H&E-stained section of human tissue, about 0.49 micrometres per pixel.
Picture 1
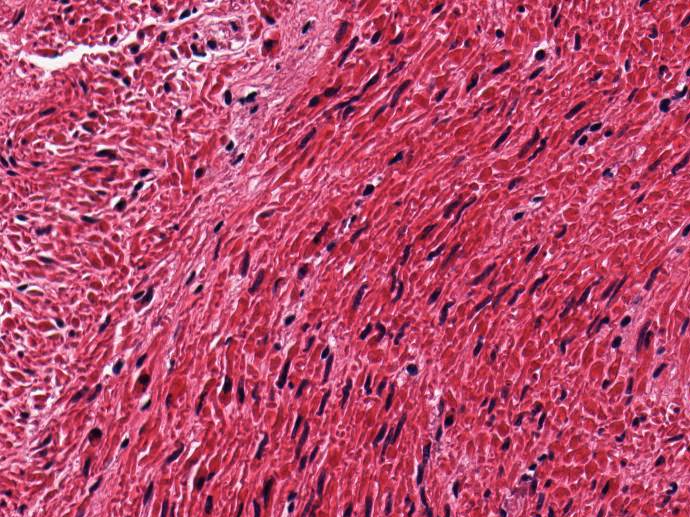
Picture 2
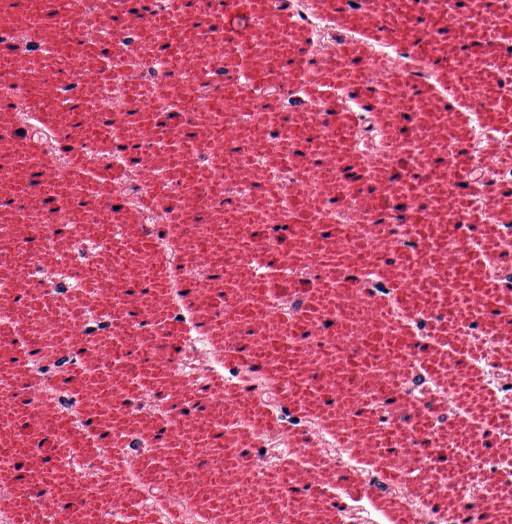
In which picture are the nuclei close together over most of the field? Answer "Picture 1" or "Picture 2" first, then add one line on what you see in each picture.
Picture 1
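In picture 1: The whole field is filled by densely packed elongated cells with no epithelium, glands or lumen.
In picture 2: Small dark oval nuclei are scattered sparsely and fairly evenly across the field.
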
